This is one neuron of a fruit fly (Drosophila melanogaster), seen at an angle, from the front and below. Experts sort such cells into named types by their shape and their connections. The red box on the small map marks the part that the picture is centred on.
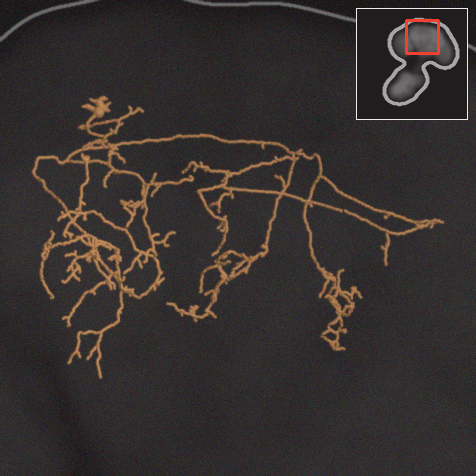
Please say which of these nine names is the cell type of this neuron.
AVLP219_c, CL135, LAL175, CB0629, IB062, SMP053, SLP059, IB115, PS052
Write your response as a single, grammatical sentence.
This neuron counts as a member of the cell type IB115.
